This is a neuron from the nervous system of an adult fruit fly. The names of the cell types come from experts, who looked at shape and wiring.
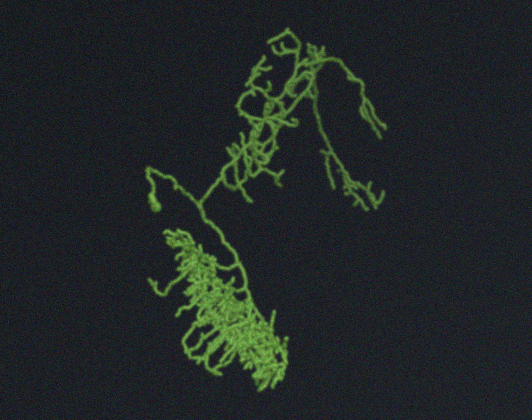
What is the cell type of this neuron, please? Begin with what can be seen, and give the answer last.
The cell body can be seen on the left of the picture. Dozens of branch ends can be seen. This is a visual projection neuron. It is of cell type LT72.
